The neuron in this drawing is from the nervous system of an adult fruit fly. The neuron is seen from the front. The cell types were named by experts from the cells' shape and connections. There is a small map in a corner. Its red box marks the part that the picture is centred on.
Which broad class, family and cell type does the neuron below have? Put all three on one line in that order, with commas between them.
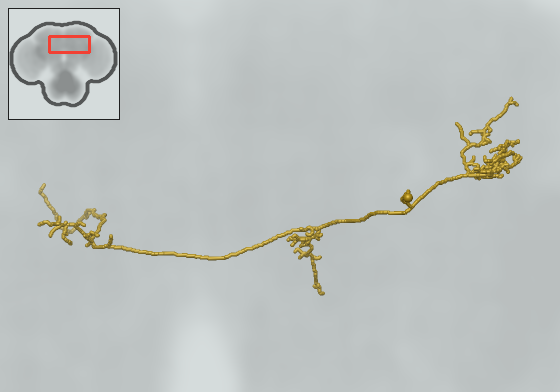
central-brain intrinsic neuron, hemilineage AOTUv3_ventral, AOTU039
